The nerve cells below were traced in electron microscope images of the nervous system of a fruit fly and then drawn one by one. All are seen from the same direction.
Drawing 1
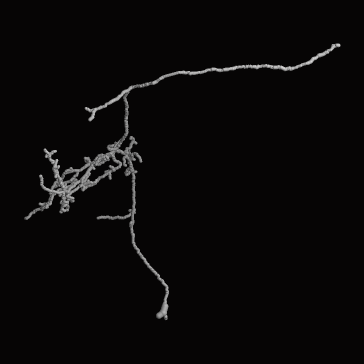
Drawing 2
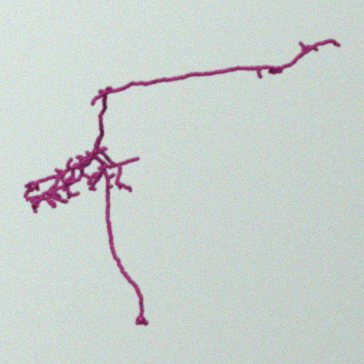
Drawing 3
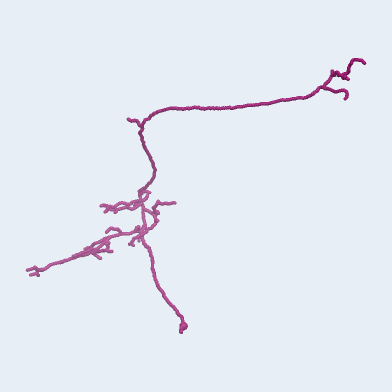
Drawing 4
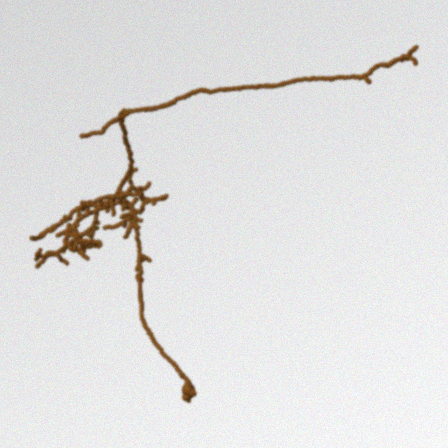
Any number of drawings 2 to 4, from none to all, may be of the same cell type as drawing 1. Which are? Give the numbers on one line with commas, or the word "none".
2, 4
